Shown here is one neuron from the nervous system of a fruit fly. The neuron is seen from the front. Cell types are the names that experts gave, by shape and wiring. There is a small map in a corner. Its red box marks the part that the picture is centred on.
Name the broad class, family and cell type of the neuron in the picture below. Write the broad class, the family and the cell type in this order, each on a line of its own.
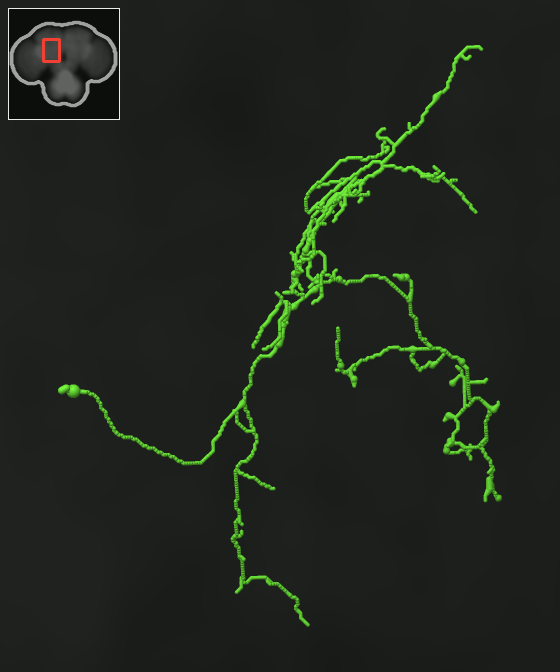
central-brain intrinsic neuron
hemilineage LALa1_anterior
LAL060_b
